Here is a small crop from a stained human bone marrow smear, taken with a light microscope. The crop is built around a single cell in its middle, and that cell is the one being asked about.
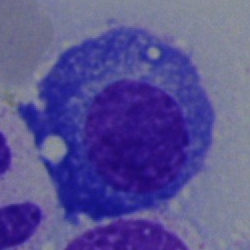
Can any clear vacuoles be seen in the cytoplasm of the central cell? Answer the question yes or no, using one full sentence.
Yes, within its cytoplasm, one or more clear vacuoles are present.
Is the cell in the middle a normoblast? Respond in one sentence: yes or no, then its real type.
No, the cell at the centre is identified as a plasma cell, not as a normoblast.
